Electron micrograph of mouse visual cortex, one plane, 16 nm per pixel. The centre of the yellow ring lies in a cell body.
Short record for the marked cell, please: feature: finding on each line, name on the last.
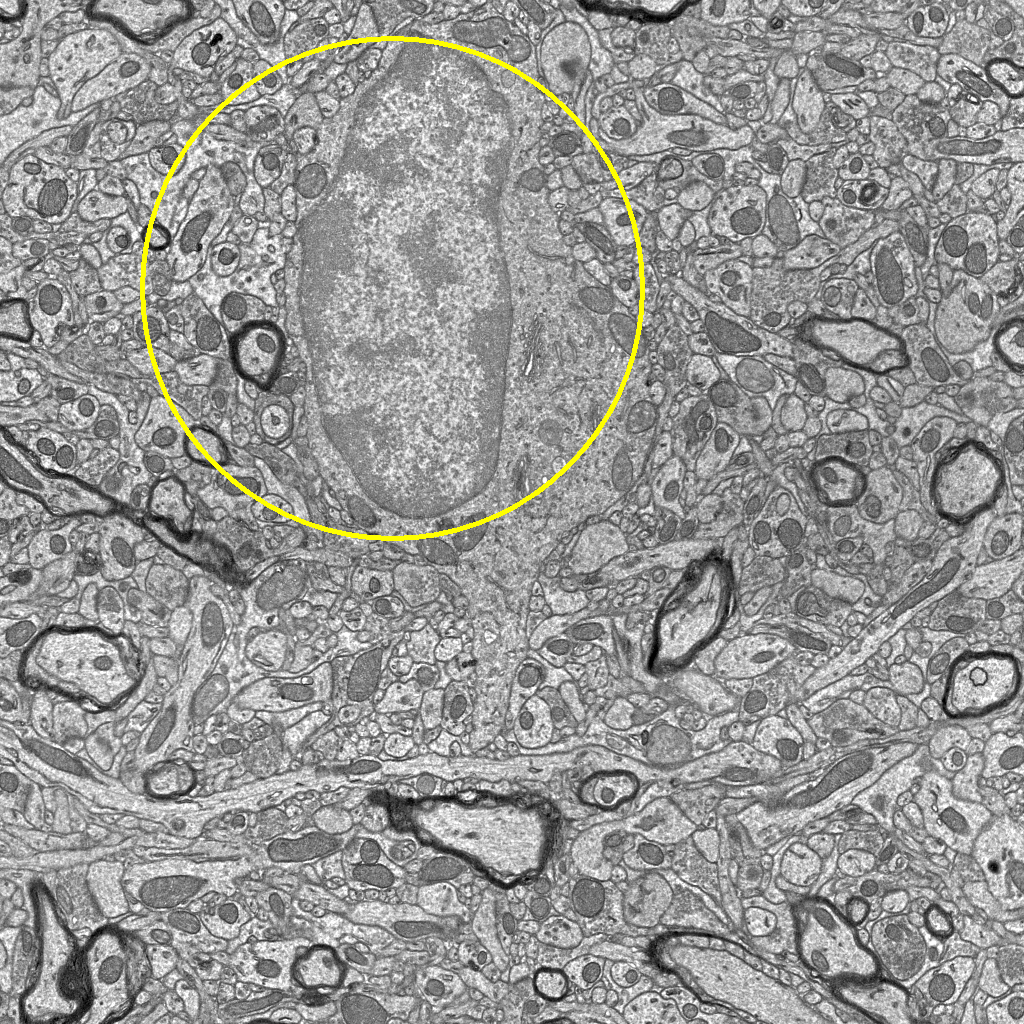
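Shape: nucleus elongated, long axis up and down
Position: the whole nucleus inside the ring
Nucleolus: none distinct to be seen
Process: a pale one leaving the body downward, below the nucleus
Cell: oligodendrocyte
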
